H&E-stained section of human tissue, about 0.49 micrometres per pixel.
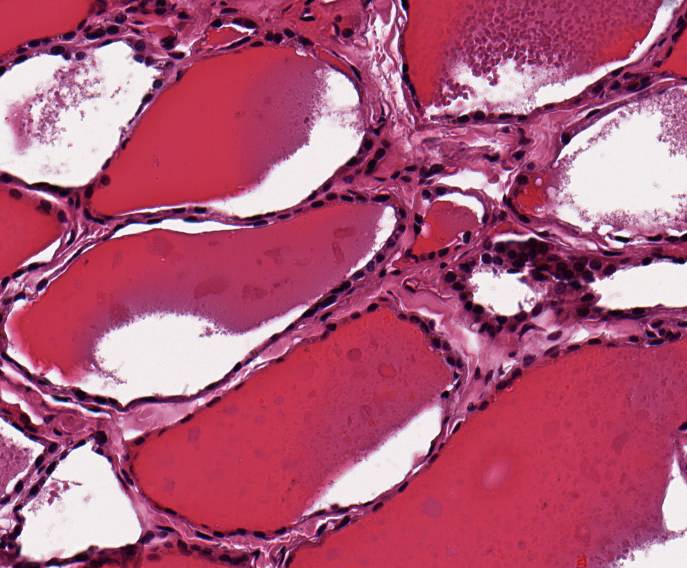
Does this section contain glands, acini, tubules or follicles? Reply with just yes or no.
Yes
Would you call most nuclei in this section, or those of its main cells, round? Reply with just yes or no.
No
